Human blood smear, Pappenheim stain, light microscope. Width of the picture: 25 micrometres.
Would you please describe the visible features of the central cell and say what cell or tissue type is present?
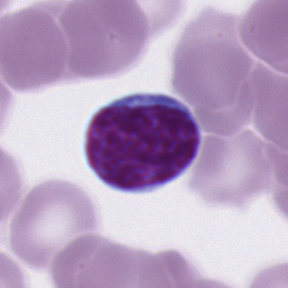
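You'll notice a smooth, nearly round outline, about 10 by 9 micrometres. The nucleus runs about 10 by 8 micrometres, its chromatin dense and clumped into dark purple masses separated by paler streaks. No nucleoli can be seen, and the cytoplasm shows no granules. So it's a typical lymphocyte.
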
